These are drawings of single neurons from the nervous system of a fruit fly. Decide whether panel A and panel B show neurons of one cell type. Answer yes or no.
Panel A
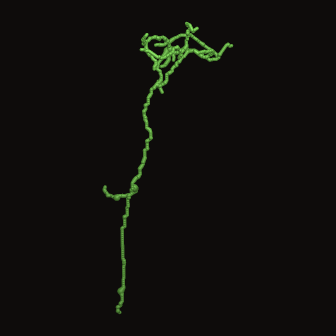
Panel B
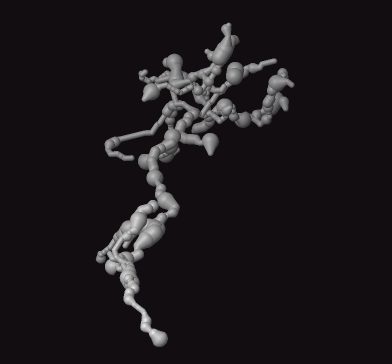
no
